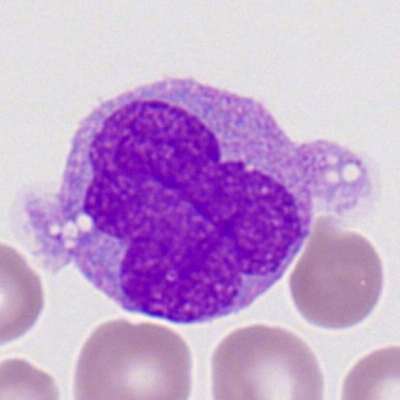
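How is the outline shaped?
Irregular, with cytoplasm bulging out left and right.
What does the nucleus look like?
Folded into several overlapping lobes.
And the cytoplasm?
Pale greyish-lilac, with a few small clear vacuoles near the left and right edges.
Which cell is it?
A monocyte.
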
